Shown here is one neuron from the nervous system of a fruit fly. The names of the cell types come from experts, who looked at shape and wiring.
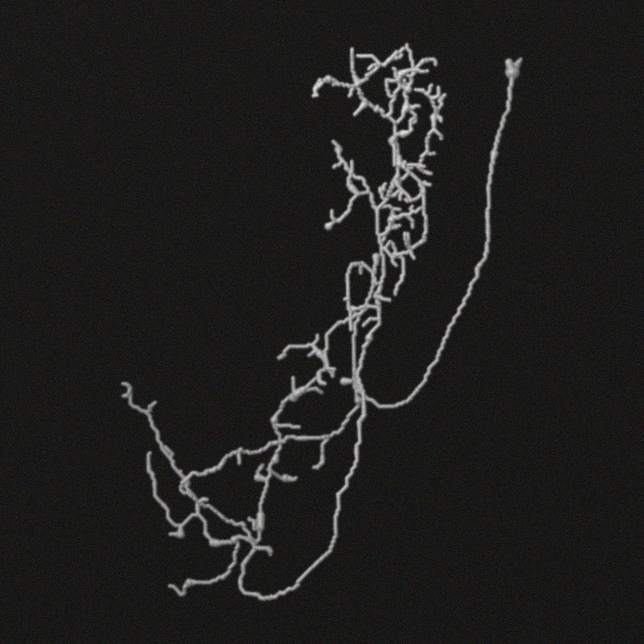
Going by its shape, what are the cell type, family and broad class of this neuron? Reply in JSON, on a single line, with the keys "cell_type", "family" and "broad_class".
{"cell_type": "PLP115_b", "family": "hemilineage LHl4_posterior", "broad_class": "central-brain intrinsic neuron"}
